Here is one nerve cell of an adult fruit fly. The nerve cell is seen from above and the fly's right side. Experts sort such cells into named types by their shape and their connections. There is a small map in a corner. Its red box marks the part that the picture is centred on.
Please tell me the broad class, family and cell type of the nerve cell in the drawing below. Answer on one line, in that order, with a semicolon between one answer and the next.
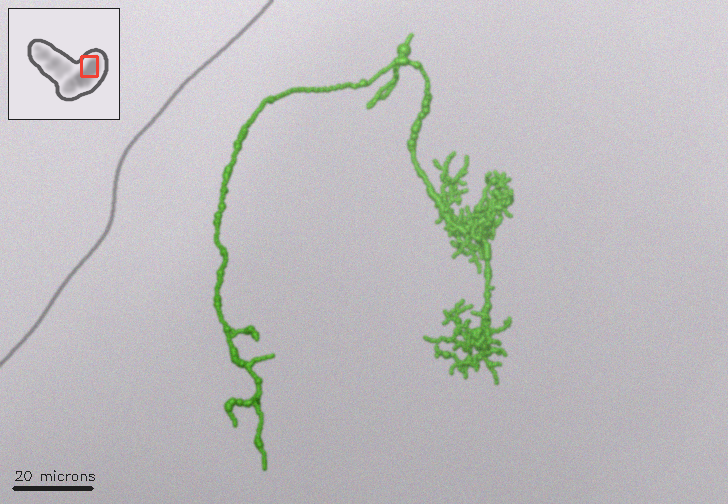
visual projection neuron; LLPC; LLPC1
